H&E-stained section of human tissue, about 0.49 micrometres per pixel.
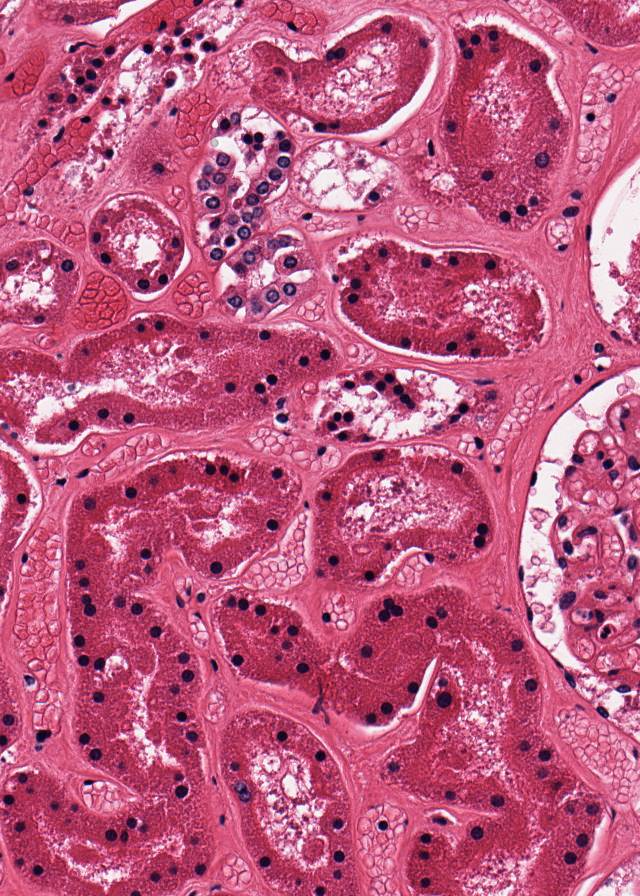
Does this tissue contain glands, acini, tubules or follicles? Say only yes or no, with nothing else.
Yes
